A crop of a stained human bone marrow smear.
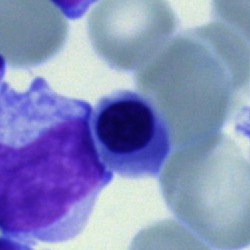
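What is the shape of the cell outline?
Round and smooth.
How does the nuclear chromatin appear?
Dense and very dark purple, with no nucleoli visible.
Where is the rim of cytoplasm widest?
On the lower-right side of the nucleus.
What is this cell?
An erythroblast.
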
